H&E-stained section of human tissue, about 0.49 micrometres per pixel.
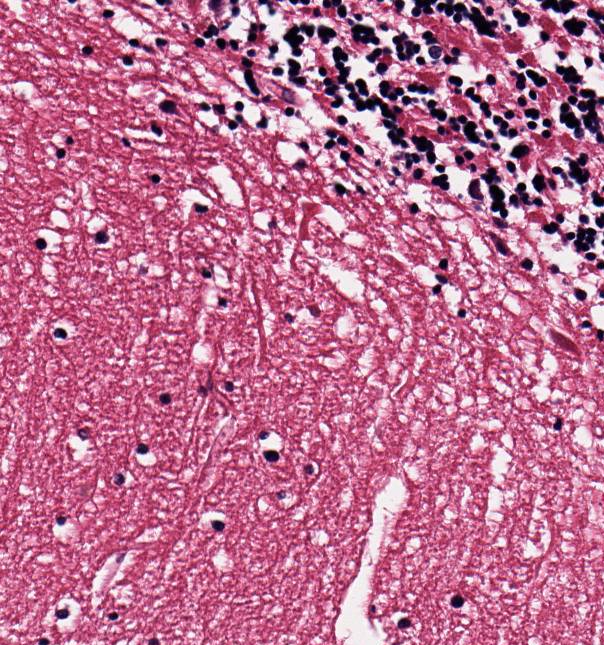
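Cerebellum: in the upper right corner sits a dense band of crowded dark nuclei, small, round and deeply basophilic, with hardly any cytoplasm visible. The rest of the field, by contrast, is pale pink tissue with few nuclei, and those lie sparse and single. Down in the lower left, I notice many of these scattered nuclei sitting within clear round halos.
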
